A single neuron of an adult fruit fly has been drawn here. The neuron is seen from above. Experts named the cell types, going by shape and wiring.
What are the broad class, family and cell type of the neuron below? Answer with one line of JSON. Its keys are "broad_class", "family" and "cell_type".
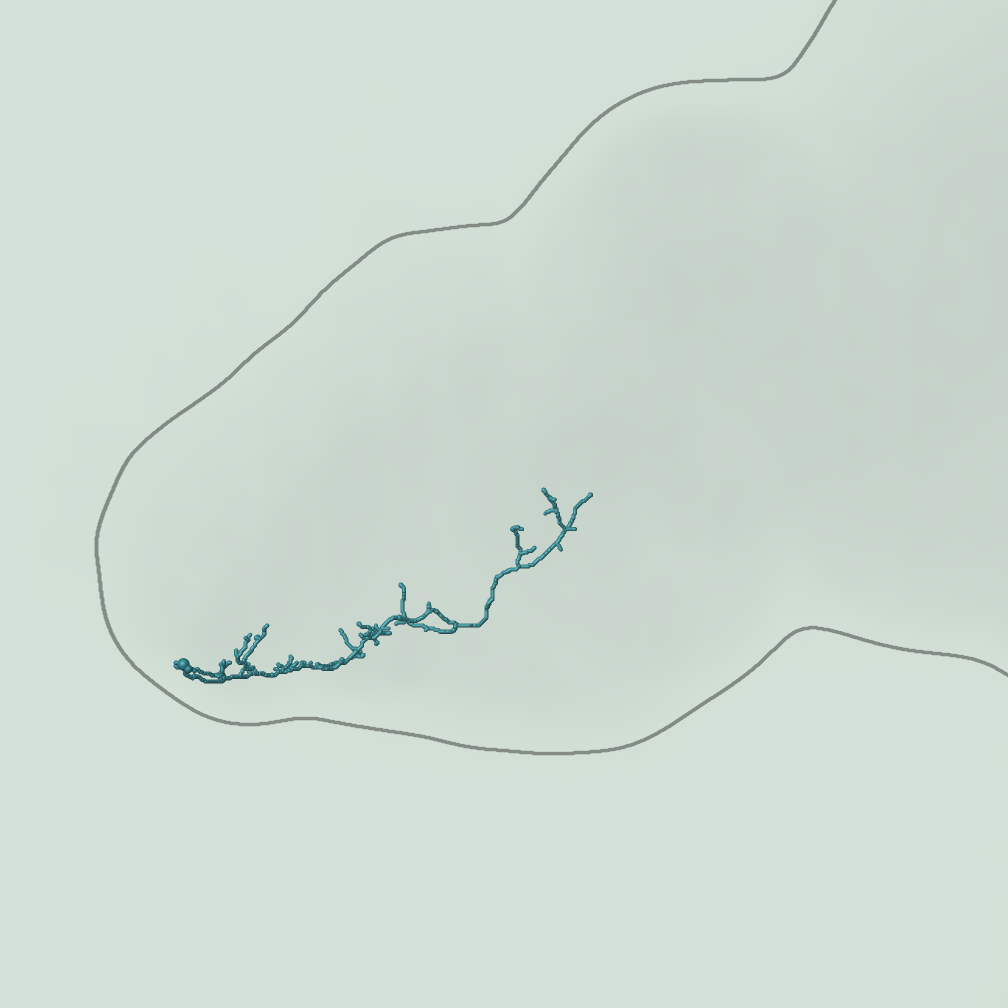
{"broad_class": "optic-lobe intrinsic neuron", "family": "Cm", "cell_type": "Cm10"}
